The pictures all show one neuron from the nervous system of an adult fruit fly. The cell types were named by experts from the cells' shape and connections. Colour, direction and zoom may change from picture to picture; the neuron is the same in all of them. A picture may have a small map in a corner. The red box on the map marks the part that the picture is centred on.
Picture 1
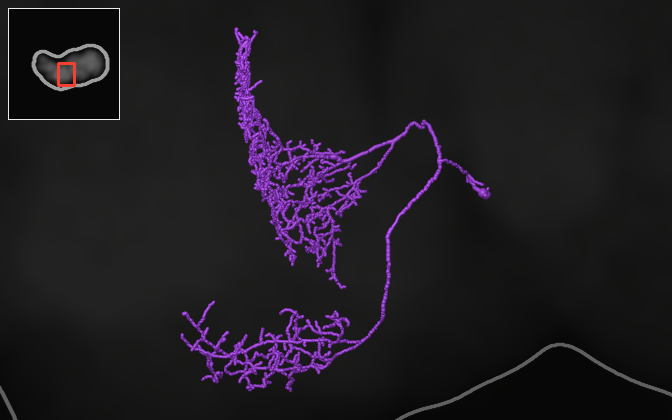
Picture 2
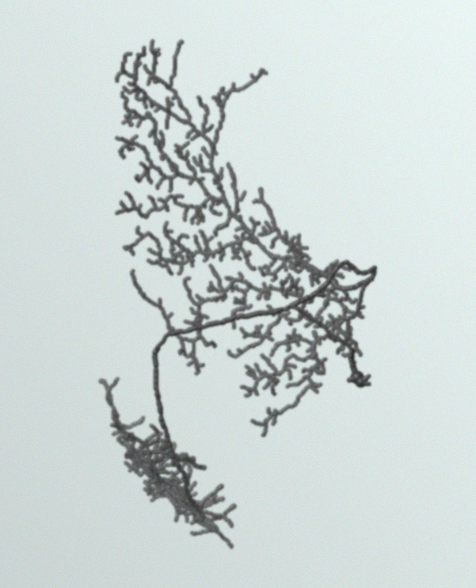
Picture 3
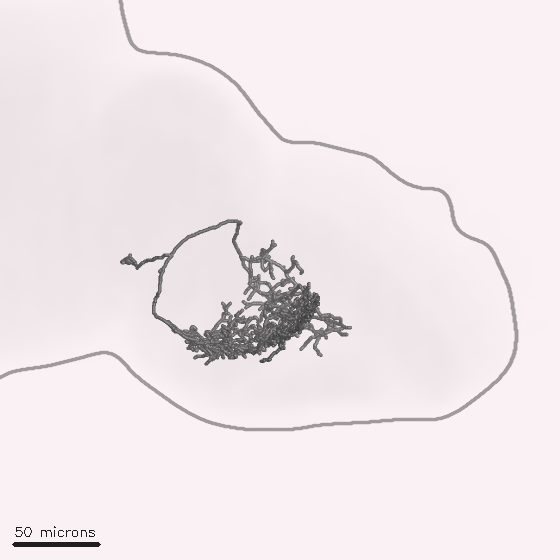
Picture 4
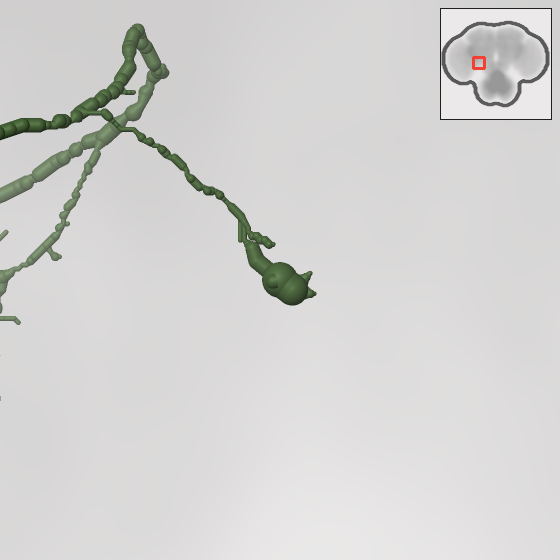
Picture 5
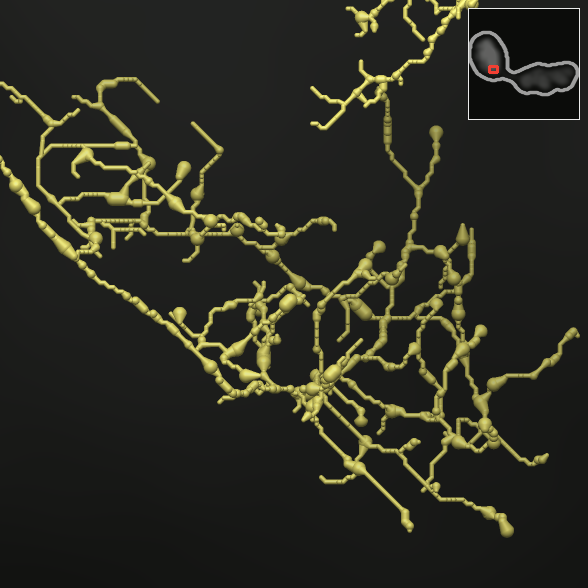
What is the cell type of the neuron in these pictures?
MeLo11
